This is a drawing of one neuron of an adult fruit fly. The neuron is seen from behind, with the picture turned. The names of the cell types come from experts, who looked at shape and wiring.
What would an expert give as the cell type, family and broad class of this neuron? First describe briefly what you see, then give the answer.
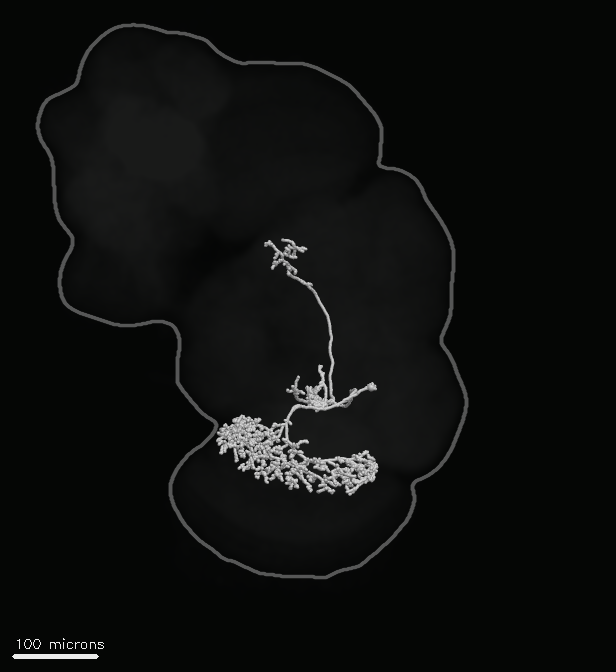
The cell body is in the middle of the picture. By the scale bar it is about 300 microns tall in this view. The cell type is Nod2. The family is Nod. It is a visual projection neuron.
